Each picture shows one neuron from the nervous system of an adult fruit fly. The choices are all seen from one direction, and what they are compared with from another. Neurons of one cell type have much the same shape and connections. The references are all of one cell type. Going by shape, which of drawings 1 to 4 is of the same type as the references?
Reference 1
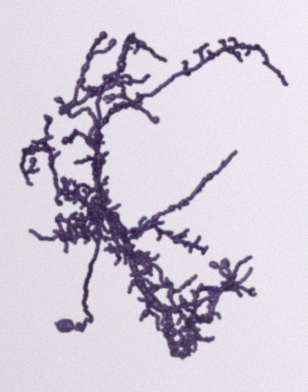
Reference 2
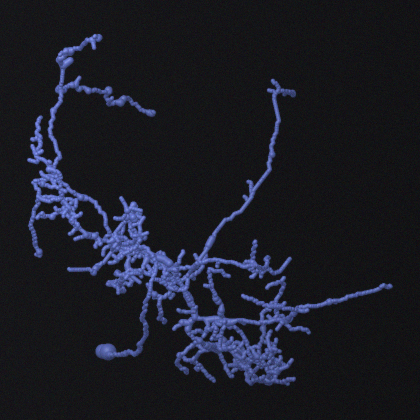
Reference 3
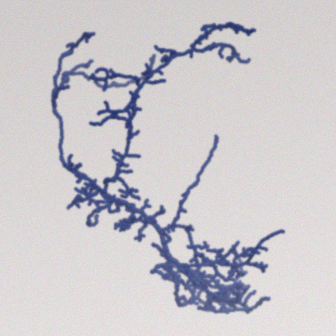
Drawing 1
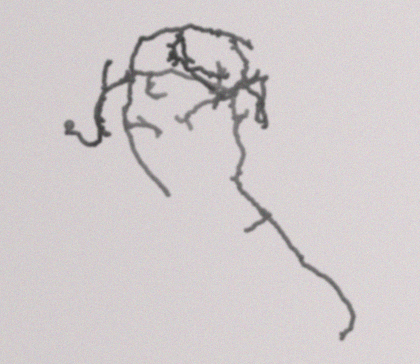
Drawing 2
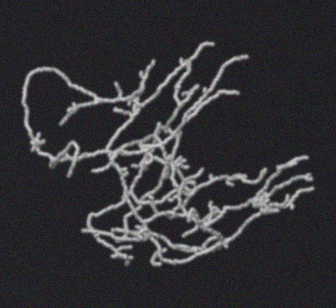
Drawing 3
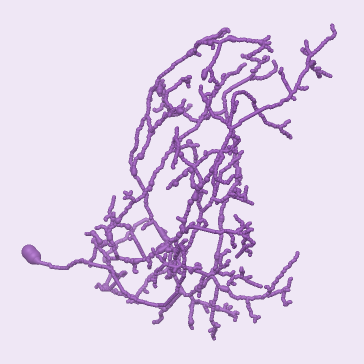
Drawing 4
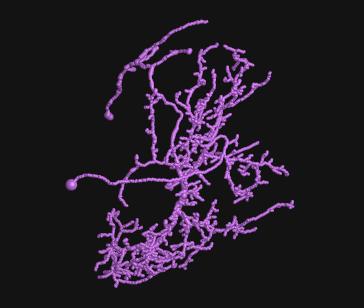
4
